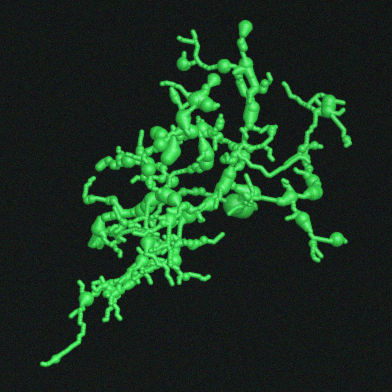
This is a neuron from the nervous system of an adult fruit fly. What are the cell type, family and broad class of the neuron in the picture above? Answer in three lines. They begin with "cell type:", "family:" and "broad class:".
cell type: IN09A087
family: hemilineage 09A
broad class: nerve-cord intrinsic neuron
